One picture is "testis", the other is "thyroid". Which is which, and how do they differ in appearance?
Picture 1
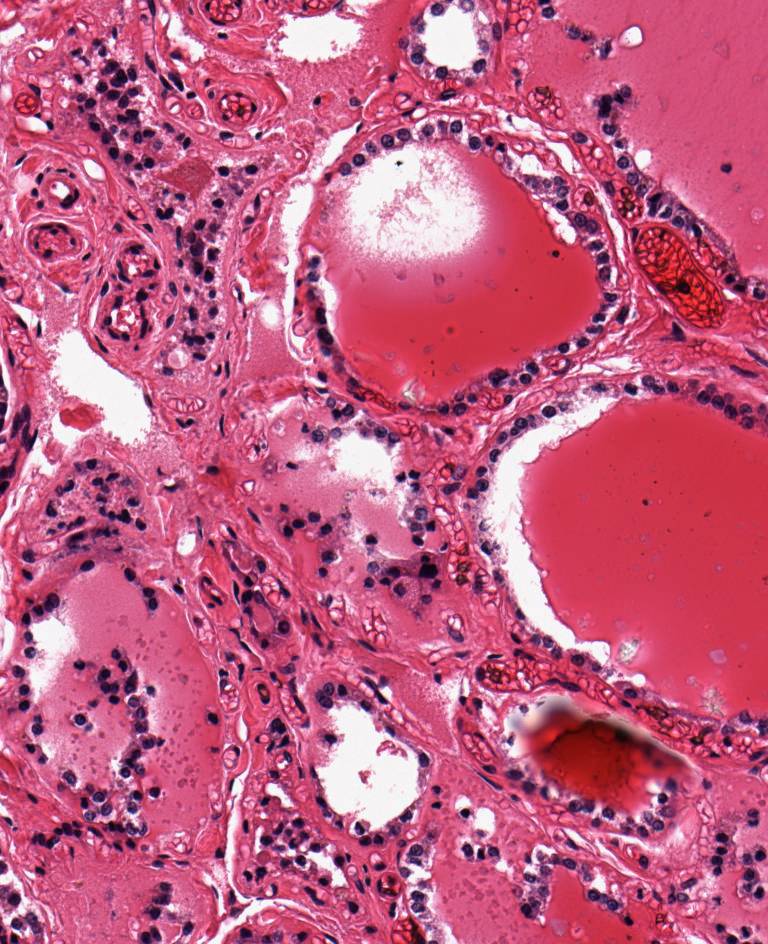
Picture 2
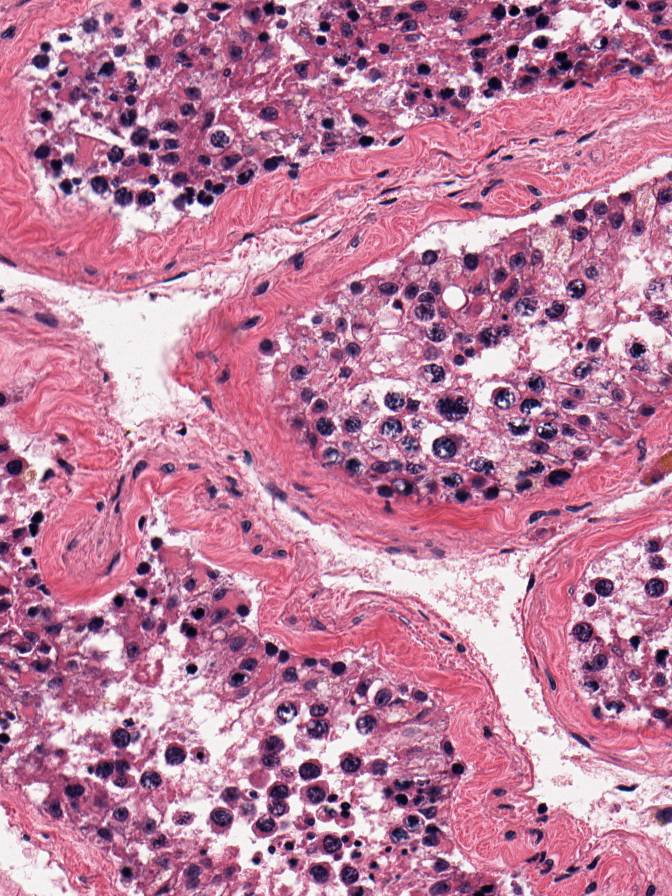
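First, identity: picture 1 is thyroid, picture 2 is testis. Next, arrangement: thyroid has closed rounded follicles of varying size, largest on the right; testis has tubules each wrapped in a thick band of wavy, layered, pink collagen. Then lining and contents: thyroid follicles have a single layer of low cuboidal cells with small, round, dark nuclei of fairly uniform size, and the large right-hand ones hold homogeneous deep pink-red material. Finally, testis contents: tubule interiors are crowded with round cells, many with large round nuclei and coarse, clumped dark chromatin.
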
